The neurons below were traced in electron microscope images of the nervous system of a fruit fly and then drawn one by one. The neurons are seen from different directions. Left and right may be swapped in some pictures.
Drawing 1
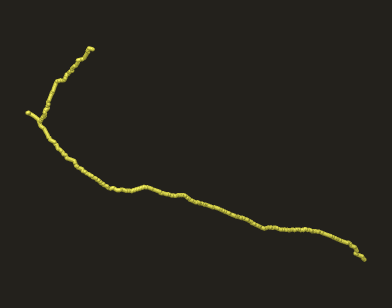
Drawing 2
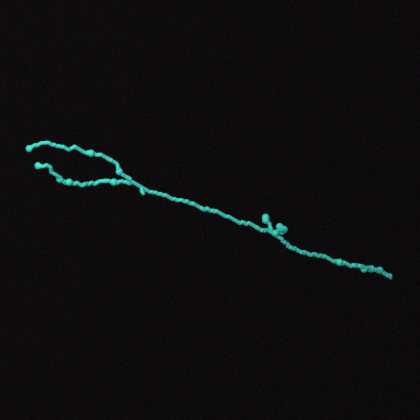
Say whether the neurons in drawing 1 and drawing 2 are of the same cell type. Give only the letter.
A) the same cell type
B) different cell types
B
